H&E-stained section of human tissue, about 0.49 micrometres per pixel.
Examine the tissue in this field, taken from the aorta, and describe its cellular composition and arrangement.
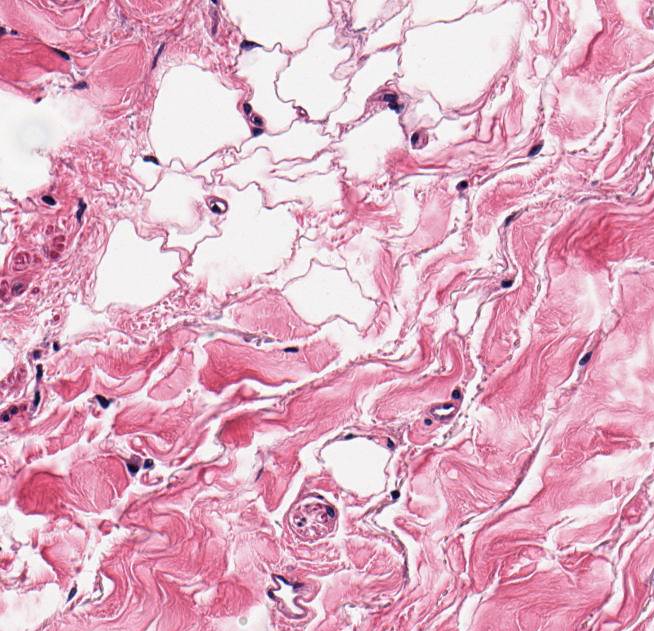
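In the upper centre of the field lies a group of empty polygonal spaces bounded by thin wavy membranes. The remainder is dense pink fibrous tissue, with narrow clear clefts separating many of the collagen bundles. Nuclei are sparse, small, dark and mostly elongated, lying singly between the collagen bundles. No epithelium is present anywhere in the field.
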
